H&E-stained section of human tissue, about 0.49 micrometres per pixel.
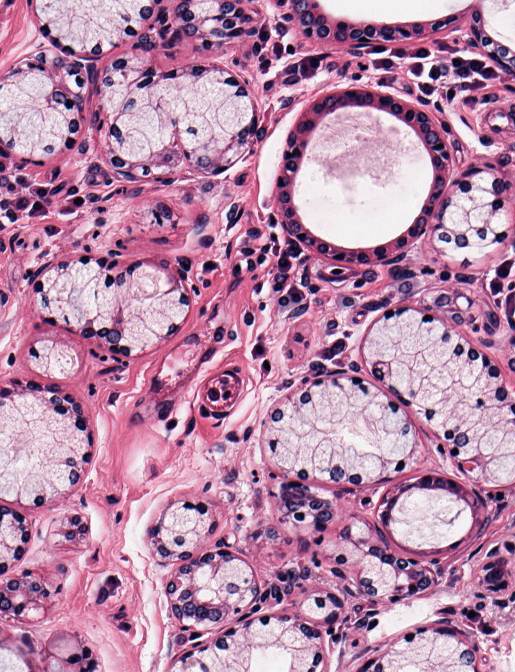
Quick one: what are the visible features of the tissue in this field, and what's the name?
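Rounded clusters of pale glandular acini occupy most of the field, divided by thin bands of pink fibrous stroma. Their cells have pale, foamy, finely vacuolated cytoplasm, typical of mucous cells. Each mucous acinar cell has a small, dark nucleus flattened against the cell base. In the upper right, a round duct is lined by cuboidal cells with pink cytoplasm. The tissue is minor salivary gland.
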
